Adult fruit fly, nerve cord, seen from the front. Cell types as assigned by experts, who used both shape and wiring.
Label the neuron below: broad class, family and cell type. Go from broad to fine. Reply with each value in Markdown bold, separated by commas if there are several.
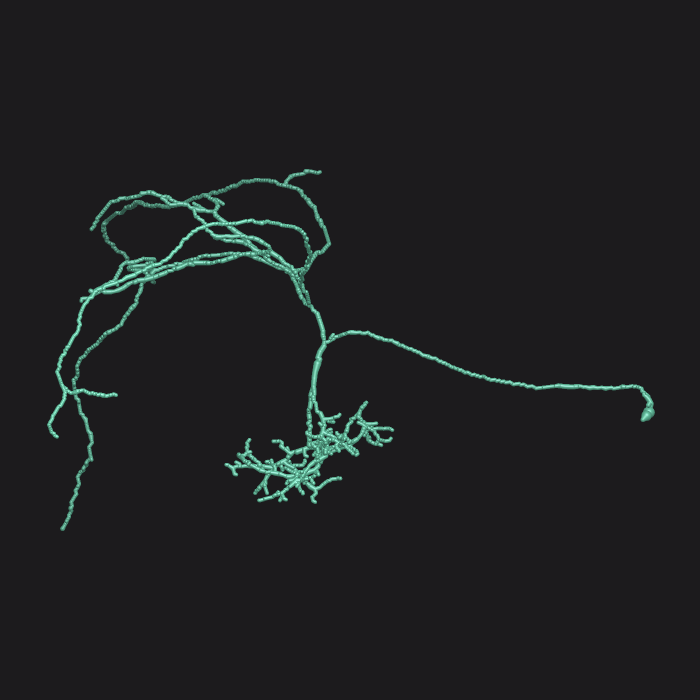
**nerve-cord intrinsic neuron**, **hemilineage 18B**, **IN18B032**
